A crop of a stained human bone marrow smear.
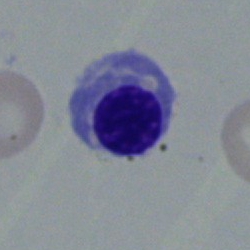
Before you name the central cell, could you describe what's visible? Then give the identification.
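Look first at the outline: it is roughly round, with a slightly uneven, scalloped edge. Inside, the chromatin is dense and dark purple. You will find no nucleolus in the nucleus. This cell is an erythroblast.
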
